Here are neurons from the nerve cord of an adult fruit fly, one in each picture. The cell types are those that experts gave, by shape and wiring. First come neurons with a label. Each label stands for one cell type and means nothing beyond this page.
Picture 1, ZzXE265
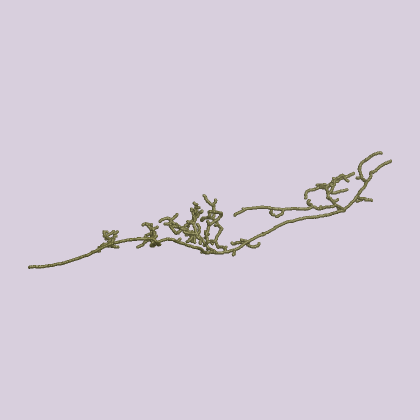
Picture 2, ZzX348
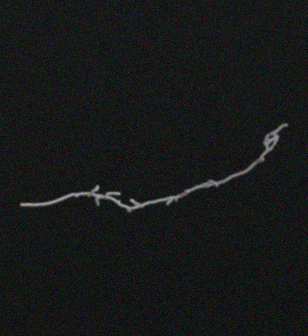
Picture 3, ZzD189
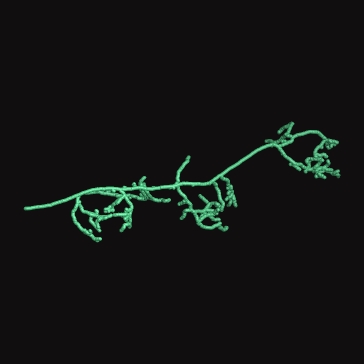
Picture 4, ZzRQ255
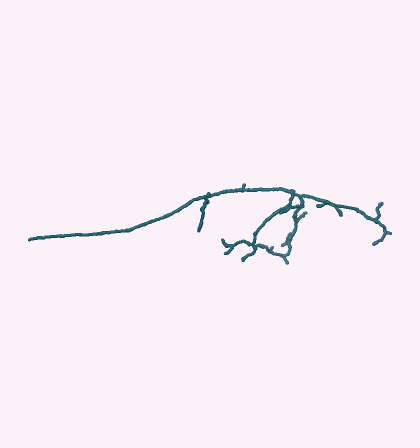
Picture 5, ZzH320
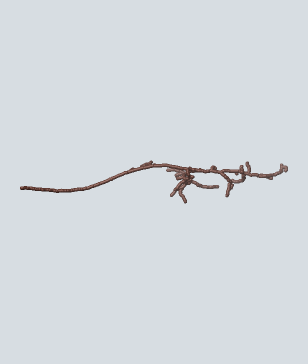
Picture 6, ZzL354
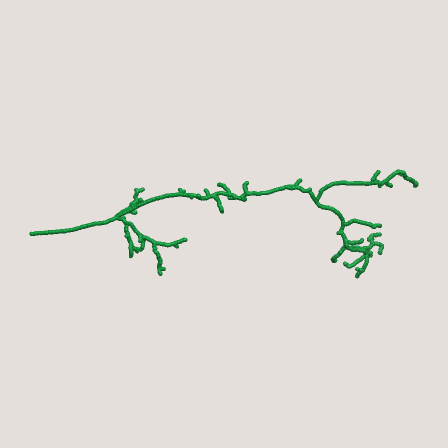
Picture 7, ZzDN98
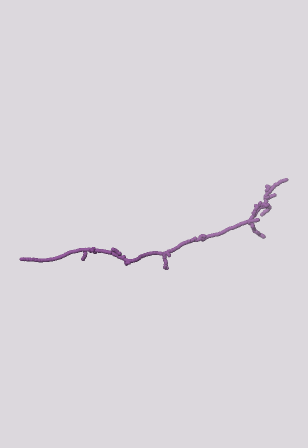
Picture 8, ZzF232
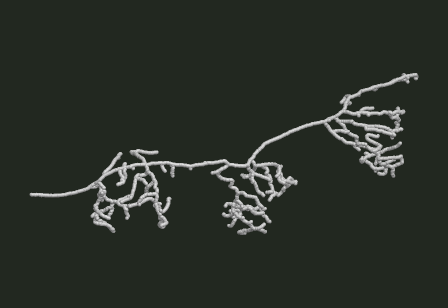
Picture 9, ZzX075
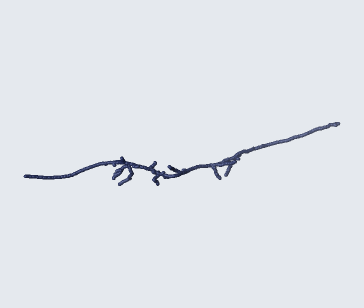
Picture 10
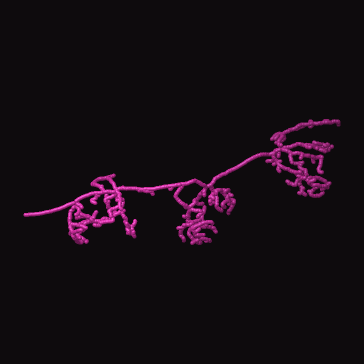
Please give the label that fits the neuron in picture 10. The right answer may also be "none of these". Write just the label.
ZzF232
